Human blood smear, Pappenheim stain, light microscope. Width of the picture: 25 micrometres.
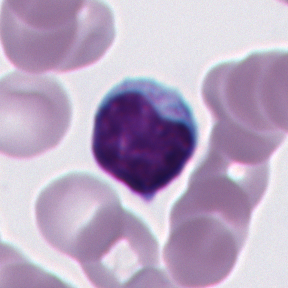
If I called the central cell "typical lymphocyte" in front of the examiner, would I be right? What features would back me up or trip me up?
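First, the cytoplasm: it shows only as a thin pale blue crescent along the upper right edge, with the nucleus filling nearly the whole cell.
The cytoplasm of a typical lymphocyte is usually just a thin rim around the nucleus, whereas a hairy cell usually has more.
That goes with typical lymphocyte and against hairy cell. Next, the chromatin, which is dense and coarsely clumped.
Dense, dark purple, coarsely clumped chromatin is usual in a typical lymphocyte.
That sides with typical lymphocyte as well. Then the granules: I see no distinct ones.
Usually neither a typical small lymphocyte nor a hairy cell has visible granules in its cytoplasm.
This feature would fit both names. The nucleus, about 9 micrometres across, and the small angular point at the bottom of the otherwise roughly round outline I simply note. On balance, typical lymphocyte fits, and hairy cell does not.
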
